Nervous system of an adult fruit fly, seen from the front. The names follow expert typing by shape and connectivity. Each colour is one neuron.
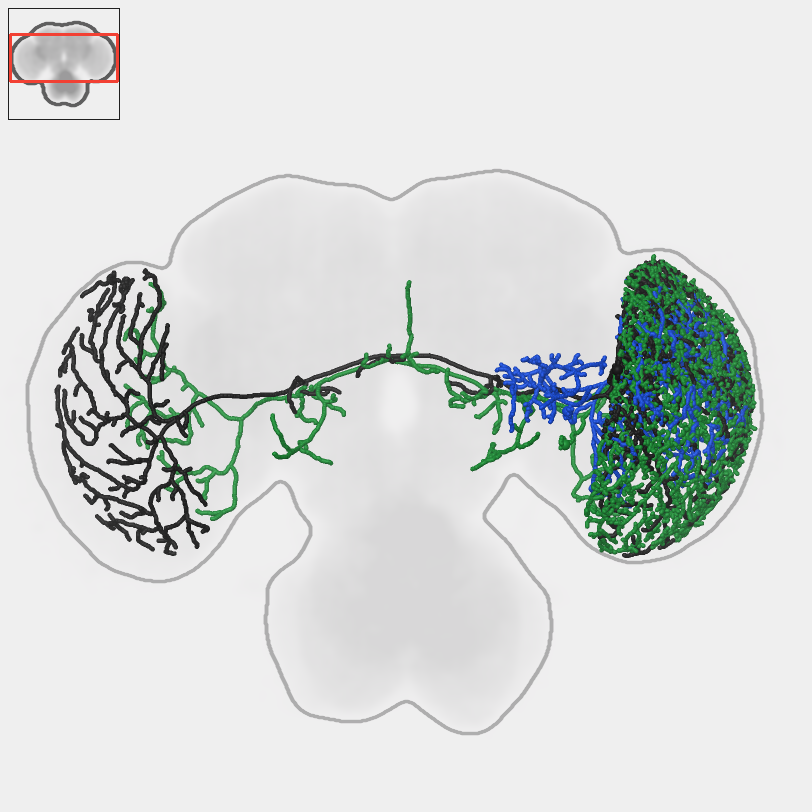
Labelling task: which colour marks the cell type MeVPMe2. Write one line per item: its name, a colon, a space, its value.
colour: black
